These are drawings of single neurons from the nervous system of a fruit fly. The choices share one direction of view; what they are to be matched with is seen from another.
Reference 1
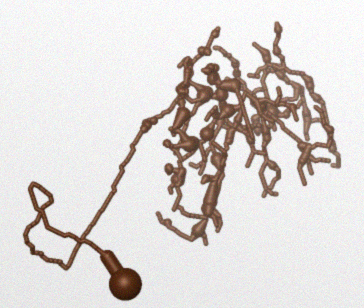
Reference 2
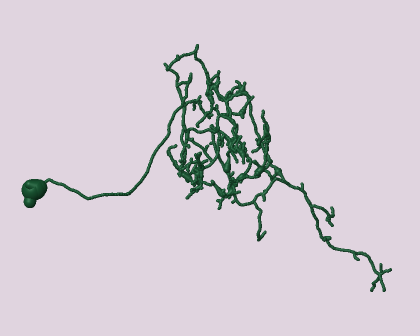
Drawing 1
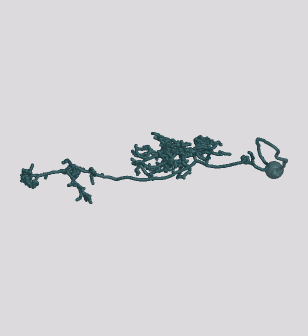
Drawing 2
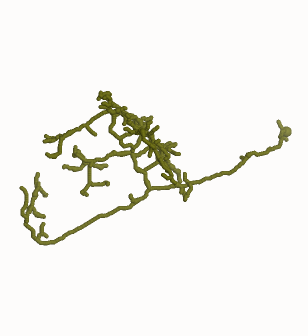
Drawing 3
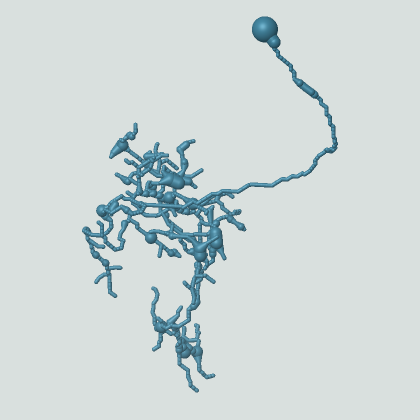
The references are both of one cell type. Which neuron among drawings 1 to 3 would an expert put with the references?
3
